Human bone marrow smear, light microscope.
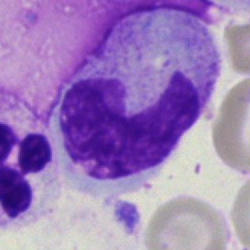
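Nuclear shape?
Kidney-shaped, deeply indented.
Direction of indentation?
Opens toward the upper right of the cell.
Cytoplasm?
Abundant, pale grey-blue; only fine, faint lilac granules.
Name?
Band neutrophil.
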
